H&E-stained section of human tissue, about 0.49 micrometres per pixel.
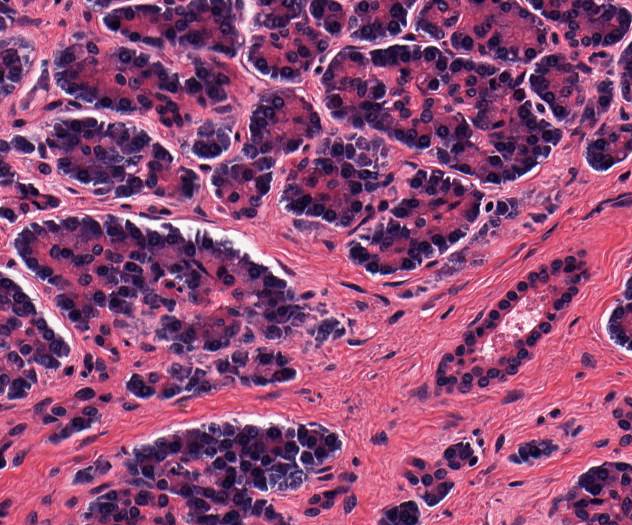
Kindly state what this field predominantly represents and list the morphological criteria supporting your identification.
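Exocrine pancreas is what this field mainly shows. Notice how the nest cells have purplish-red, granular-looking cytoplasm.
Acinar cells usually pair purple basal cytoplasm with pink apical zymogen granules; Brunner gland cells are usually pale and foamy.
The nests, rounded to irregular, sit in bands of pink fibrous stroma, many edged by narrow white clefts. Right of centre runs a small elongated tubule with a narrow lumen, lined by a single layer of cuboidal cells.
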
